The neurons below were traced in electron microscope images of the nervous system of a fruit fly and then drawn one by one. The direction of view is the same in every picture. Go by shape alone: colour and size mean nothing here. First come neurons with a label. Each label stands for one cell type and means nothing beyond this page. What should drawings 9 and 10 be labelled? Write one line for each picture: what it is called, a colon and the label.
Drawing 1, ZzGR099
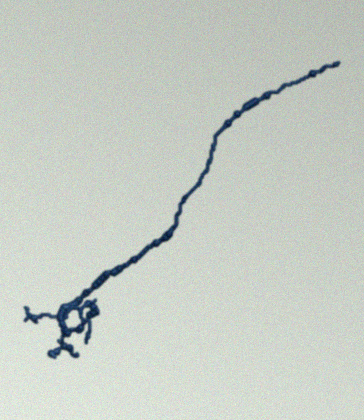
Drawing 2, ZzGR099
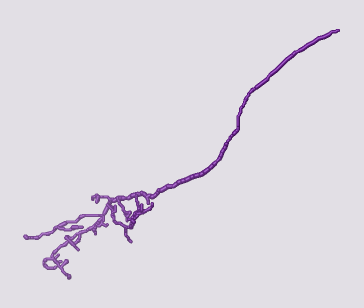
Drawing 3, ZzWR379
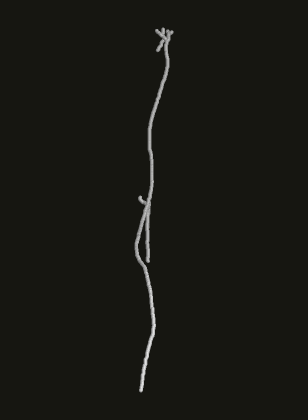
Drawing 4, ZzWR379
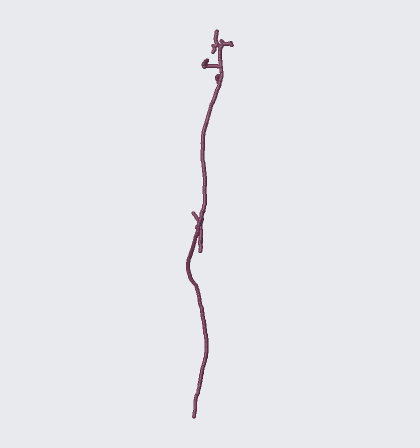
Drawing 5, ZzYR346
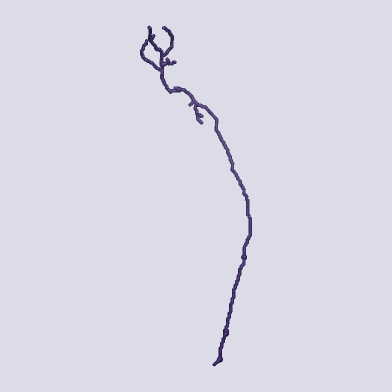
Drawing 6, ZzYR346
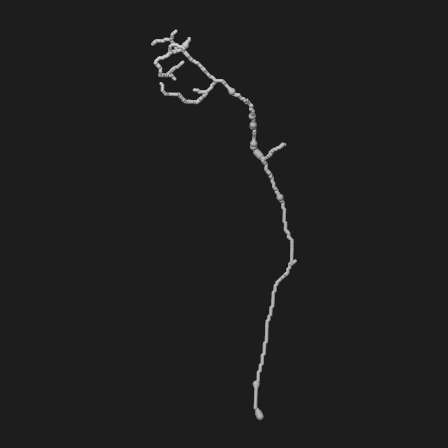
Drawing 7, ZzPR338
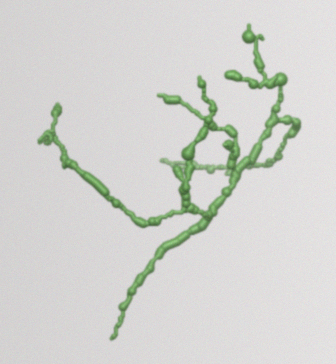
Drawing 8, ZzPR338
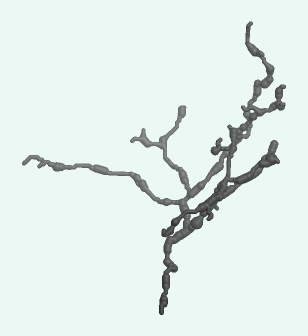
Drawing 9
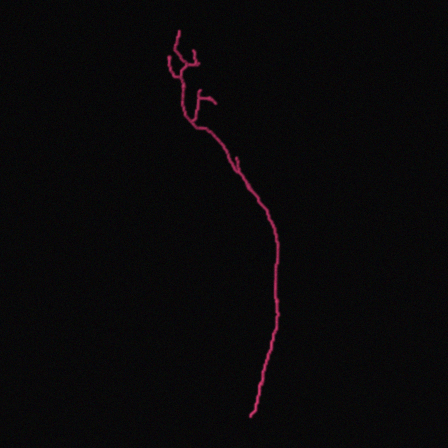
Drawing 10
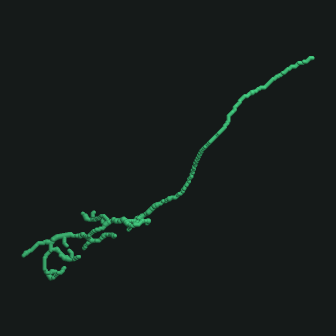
9: ZzYR346
10: ZzGR099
